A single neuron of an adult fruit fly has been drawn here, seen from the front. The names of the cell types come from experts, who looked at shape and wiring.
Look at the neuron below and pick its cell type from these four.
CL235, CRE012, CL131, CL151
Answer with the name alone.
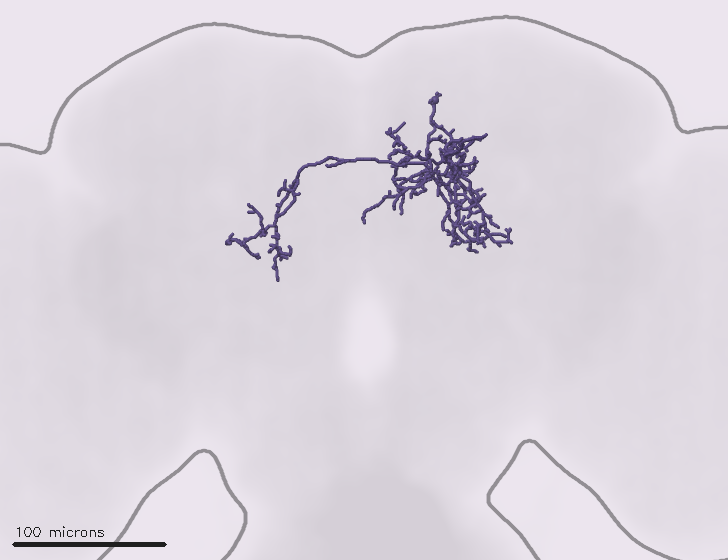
CL235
